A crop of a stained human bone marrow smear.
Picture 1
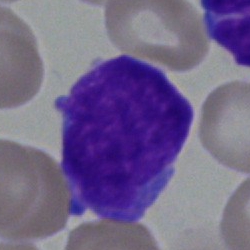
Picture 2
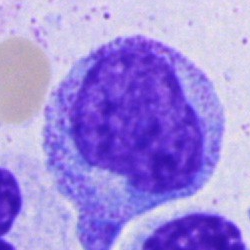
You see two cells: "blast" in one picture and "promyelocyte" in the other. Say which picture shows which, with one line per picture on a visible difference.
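Picture 1 shows a blast: No granules are visible in the cytoplasm.
Picture 2 shows a promyelocyte: Many fine purple granules are scattered through the cytoplasm.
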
